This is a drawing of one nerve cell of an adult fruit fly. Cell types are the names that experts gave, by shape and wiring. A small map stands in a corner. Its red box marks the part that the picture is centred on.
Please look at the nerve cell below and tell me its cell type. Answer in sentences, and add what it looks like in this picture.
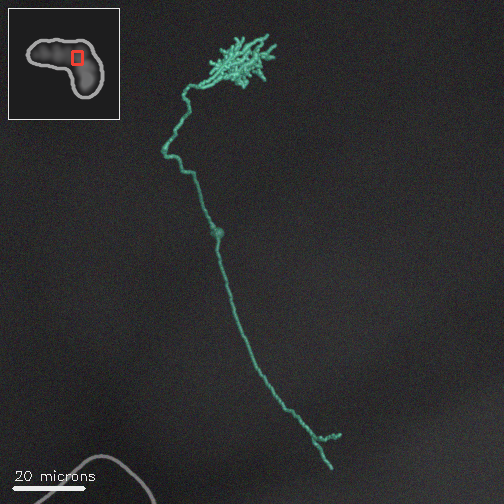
It is of cell type LPC2. Its broad class is visual projection neuron. By the scale bar it is about 130 microns tall in this view. In this view it is taller than it is wide.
